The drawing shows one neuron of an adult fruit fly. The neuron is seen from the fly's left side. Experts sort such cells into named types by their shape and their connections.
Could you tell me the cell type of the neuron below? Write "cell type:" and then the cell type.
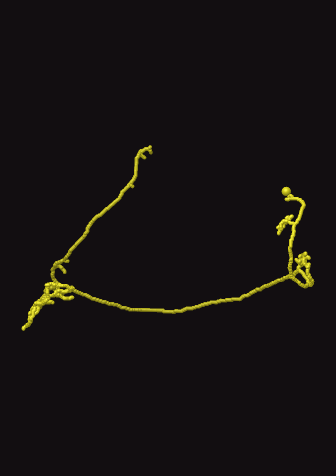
cell type: KCa'b'-ap1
